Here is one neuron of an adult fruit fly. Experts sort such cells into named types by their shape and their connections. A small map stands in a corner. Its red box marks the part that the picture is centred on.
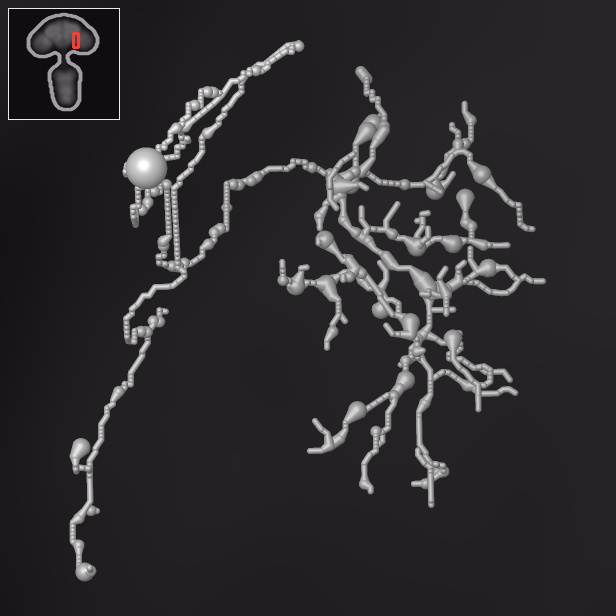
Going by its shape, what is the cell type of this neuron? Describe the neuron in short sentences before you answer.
It is in the brain and does not reach the nerve cord. Its cell body lies at the upper left of the picture. Dozens of branch ends can be seen. Its broad class is optic-lobe intrinsic neuron. It is of cell type Li21.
